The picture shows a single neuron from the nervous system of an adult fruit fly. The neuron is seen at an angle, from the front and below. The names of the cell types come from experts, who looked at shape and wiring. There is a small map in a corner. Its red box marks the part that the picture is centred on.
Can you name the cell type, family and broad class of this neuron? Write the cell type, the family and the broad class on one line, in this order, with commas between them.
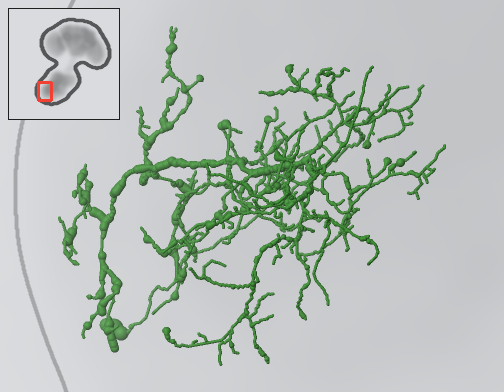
IN21A036, hemilineage 21A, nerve-cord intrinsic neuron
